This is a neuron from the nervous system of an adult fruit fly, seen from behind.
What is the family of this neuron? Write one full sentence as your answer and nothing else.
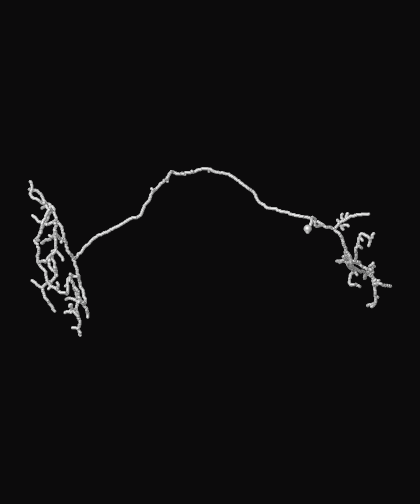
It is hemilineage DM6_posterior that is the family of this neuron.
